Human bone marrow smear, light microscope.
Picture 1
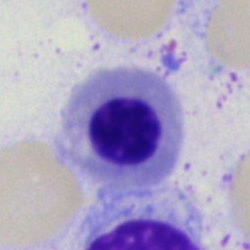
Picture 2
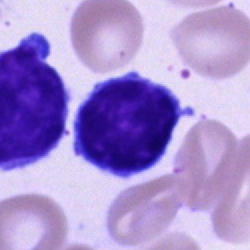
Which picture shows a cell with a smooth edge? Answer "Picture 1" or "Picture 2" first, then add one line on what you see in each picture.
Picture 1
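What picture 1 shows: The cell outline is round and smooth.
What picture 2 shows: A small blunt bleb projects from the right edge of the cell.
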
